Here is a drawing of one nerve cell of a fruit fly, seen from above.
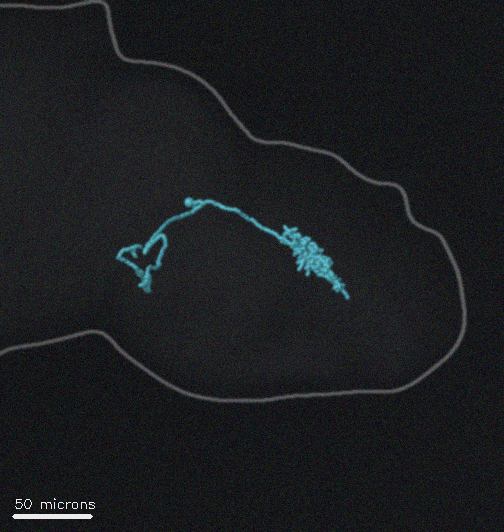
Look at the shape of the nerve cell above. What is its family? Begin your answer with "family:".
family: MeVP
